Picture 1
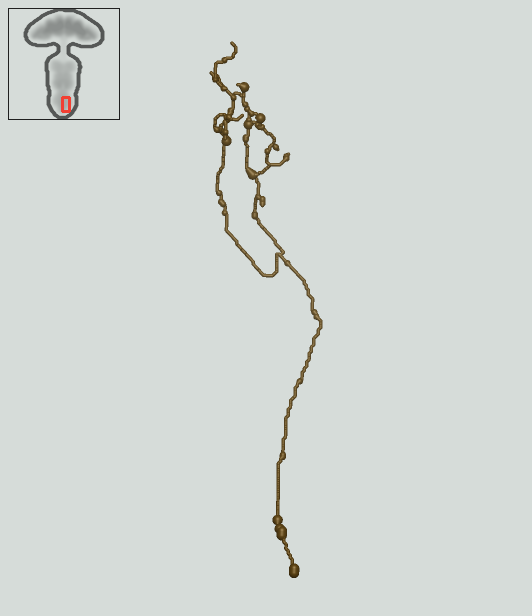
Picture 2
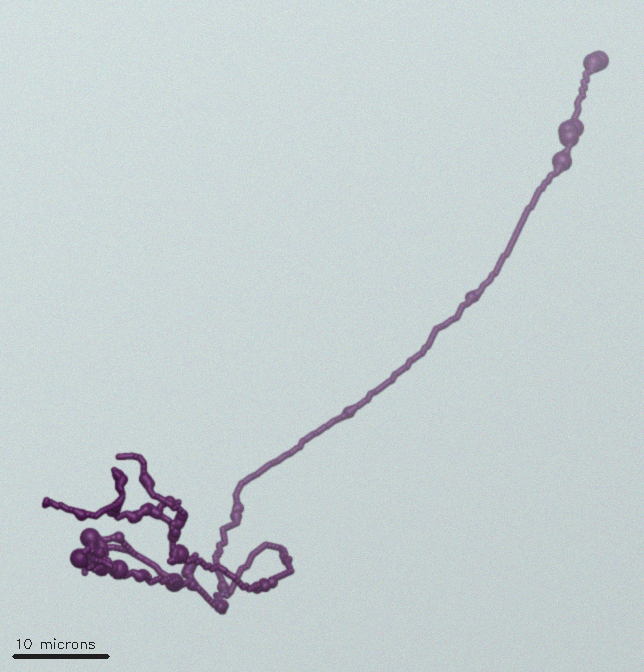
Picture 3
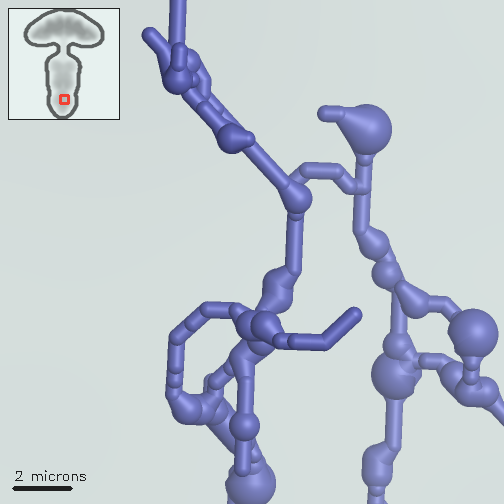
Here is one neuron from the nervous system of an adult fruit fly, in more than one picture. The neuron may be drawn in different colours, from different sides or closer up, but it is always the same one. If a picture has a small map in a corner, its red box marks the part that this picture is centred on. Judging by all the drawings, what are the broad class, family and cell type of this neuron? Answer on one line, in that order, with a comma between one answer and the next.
sensory neuron entering the nerve cord, class mechanosensory tactile, SNta36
